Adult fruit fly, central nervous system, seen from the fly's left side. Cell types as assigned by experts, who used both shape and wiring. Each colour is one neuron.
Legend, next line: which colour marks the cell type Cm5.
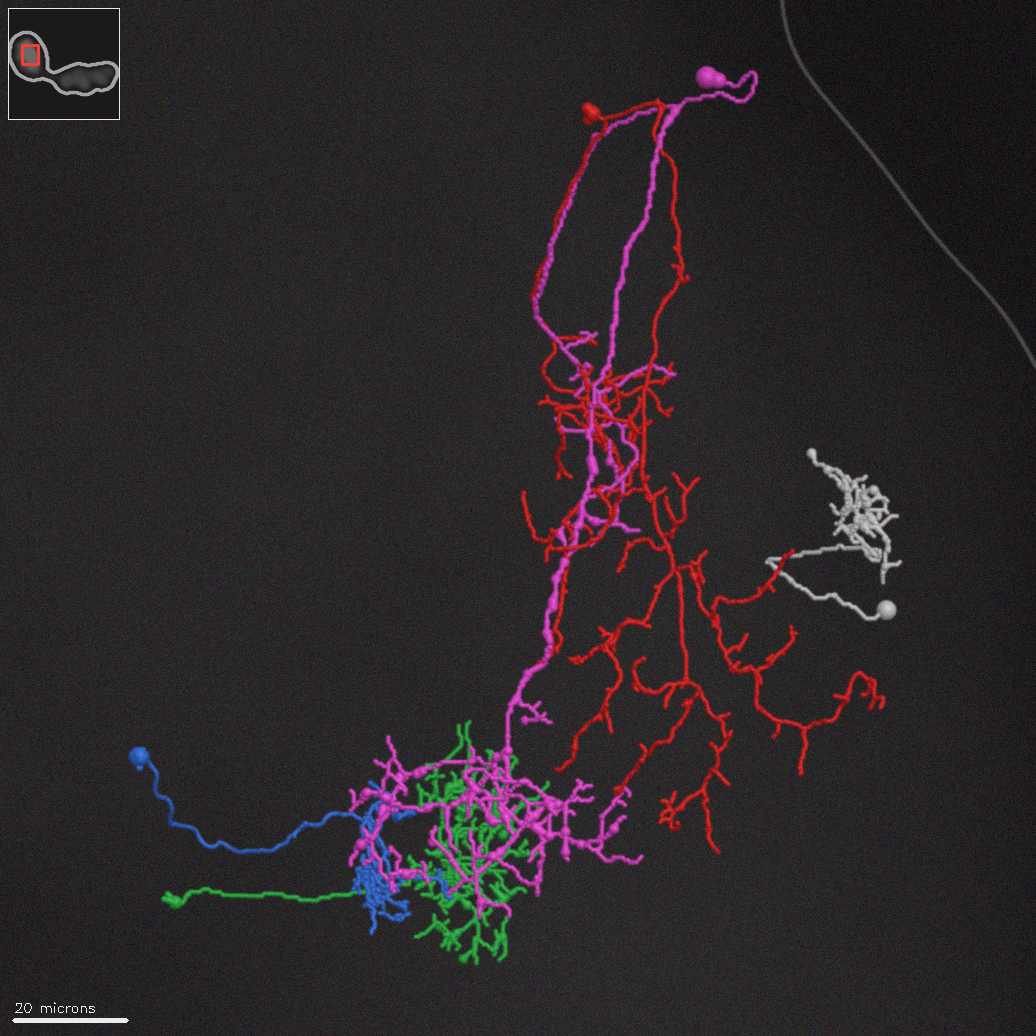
green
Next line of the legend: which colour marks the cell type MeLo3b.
magenta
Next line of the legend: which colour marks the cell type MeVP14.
red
